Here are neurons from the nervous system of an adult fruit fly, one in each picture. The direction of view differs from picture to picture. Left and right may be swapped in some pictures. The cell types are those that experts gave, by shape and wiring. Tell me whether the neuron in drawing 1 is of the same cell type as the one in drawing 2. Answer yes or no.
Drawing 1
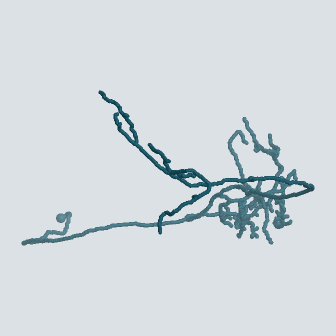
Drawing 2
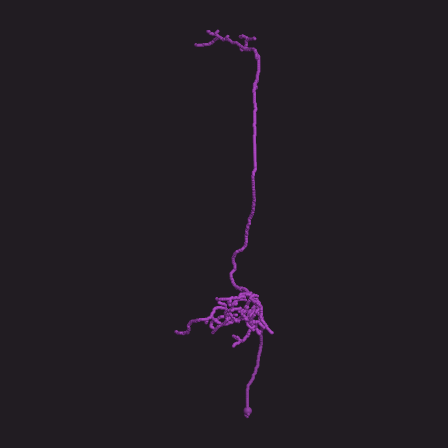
yes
